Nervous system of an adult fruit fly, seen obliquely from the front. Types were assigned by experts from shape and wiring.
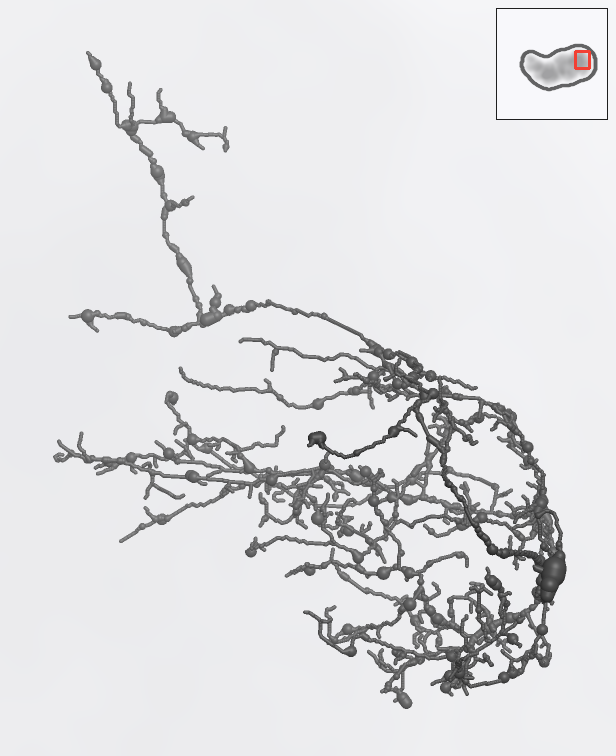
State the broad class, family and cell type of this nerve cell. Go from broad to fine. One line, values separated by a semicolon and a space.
central-brain intrinsic neuron; hemilineage VLPa1_lateral; AVLP303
